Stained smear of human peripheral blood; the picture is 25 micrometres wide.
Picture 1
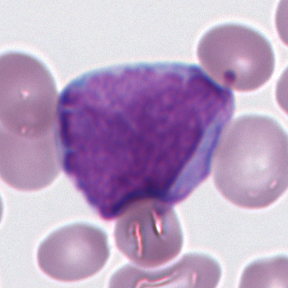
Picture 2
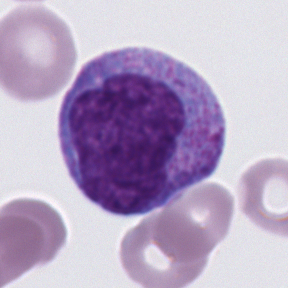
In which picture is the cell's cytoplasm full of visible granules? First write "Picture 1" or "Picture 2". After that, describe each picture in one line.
Picture 2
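In picture 1: No granules are seen in the cytoplasm.
In picture 2: The cytoplasm is dusted with many fine pinkish-purple granules.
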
